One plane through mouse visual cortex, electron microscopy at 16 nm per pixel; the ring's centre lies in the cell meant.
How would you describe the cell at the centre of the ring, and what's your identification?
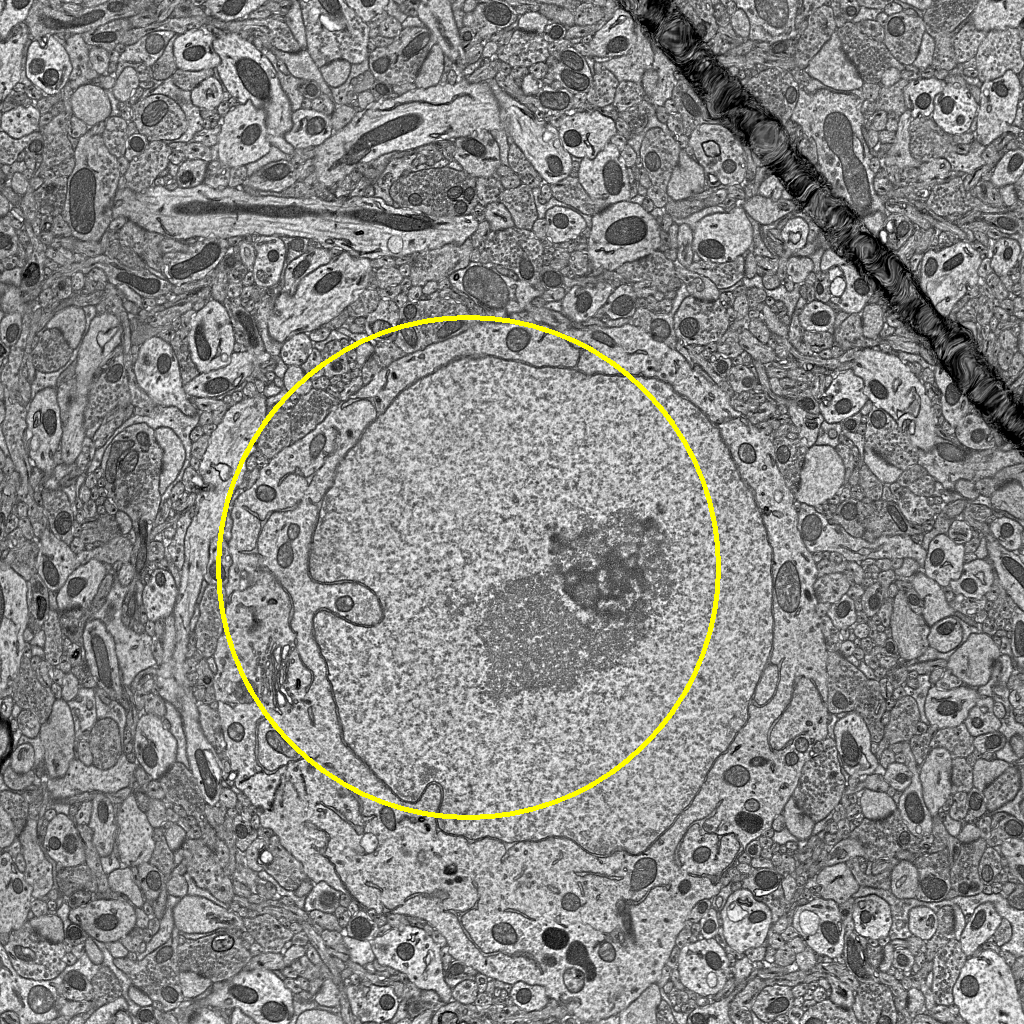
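Large and rounded, the nucleus fills most of the ring. On its left side the nuclear envelope makes a deep infolding. Chromatin is pale, finely dispersed, with no thick dark band at the envelope. A large dark nucleolus lies right of centre. Cell type: inhibitory neuron.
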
